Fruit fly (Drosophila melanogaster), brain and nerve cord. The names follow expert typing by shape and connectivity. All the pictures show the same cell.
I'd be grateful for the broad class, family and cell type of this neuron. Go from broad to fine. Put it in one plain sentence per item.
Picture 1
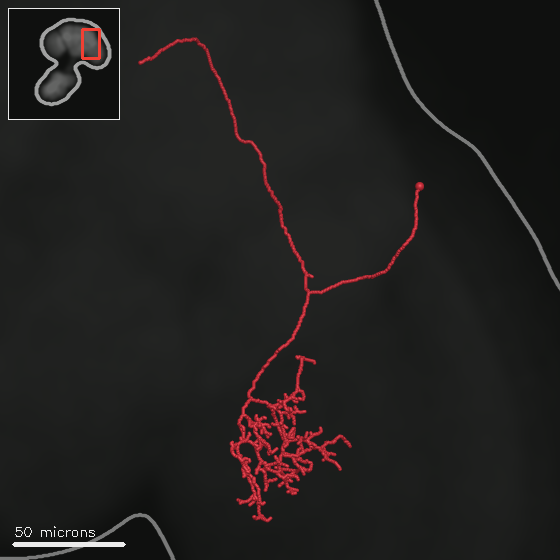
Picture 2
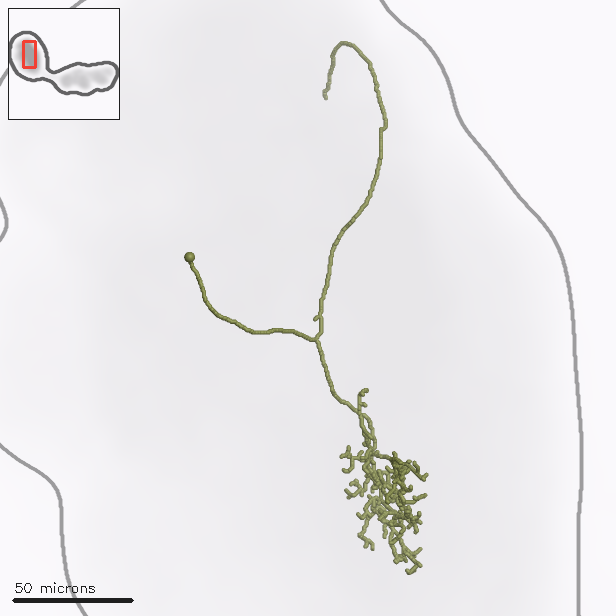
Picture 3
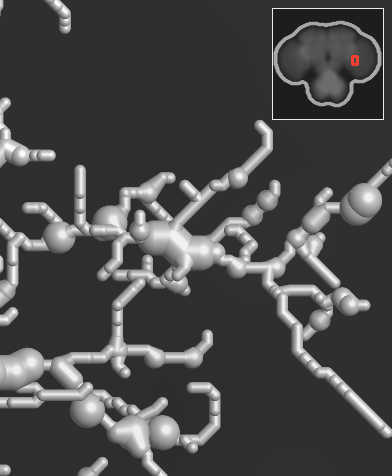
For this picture: A visual projection neuron of the LC family, type LC28.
